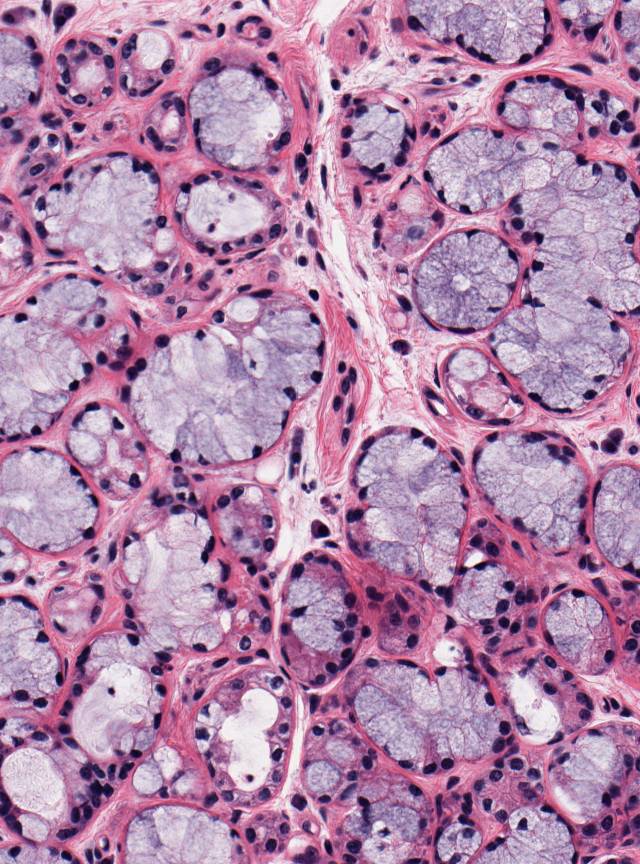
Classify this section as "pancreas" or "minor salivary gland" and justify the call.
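This is minor salivary gland. See how the cells lining most units have pale bluish-grey, finely foamy cytoplasm.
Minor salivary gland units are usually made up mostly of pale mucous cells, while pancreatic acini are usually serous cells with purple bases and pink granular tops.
Their nuclei are small, dark and flattened, pressed against the outer edge of each unit.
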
